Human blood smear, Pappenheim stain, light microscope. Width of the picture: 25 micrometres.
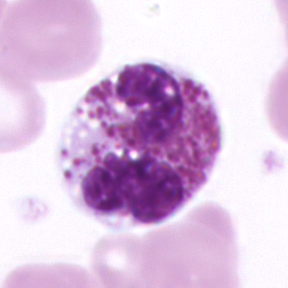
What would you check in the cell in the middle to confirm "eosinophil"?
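The granules are the part that fits an eosinophil: many coarse, round, reddish ones sit in the cytoplasm.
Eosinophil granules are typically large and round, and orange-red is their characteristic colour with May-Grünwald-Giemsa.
The nucleus fits less well, being split into lobes with one in the upper half of the cell and more in the lower half.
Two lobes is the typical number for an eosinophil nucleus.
The granules also thin out on the left side, where the pale cytoplasm shows through.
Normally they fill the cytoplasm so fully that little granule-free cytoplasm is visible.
Otherwise, the chromatin is dense and dark purple, and the cell is about 14 micrometres across.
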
